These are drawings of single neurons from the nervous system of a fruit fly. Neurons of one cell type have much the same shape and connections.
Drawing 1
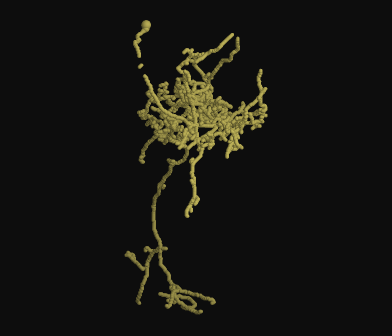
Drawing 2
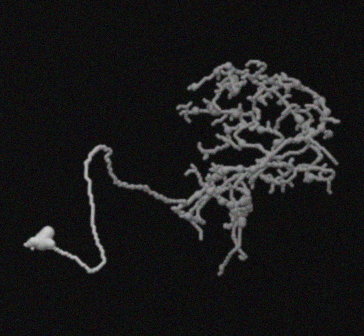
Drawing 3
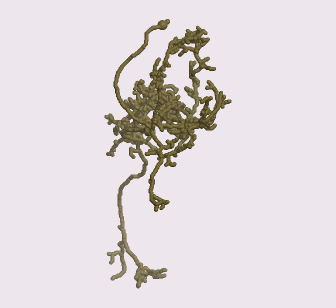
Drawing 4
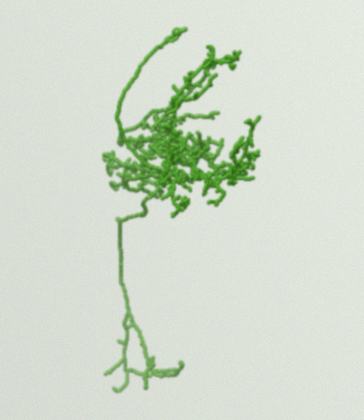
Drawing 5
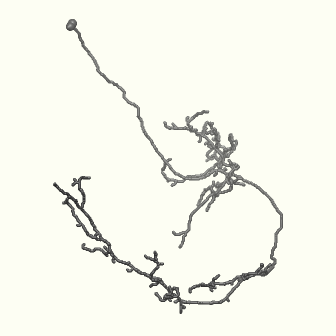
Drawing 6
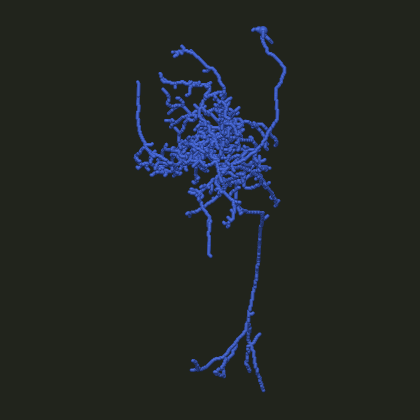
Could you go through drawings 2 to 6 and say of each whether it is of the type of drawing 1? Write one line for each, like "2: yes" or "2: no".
2: no
3: yes
4: yes
5: no
6: yes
